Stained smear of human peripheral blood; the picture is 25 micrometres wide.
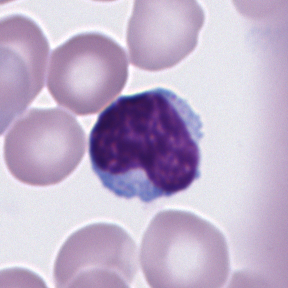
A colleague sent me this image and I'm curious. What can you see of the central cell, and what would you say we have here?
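Size first: the cell is about 10 micrometres across. Nucleus next: it measures about 10 by 8 micrometres, fills about 70% of the cell's area, and has a shallow notch in its lower edge. Its chromatin is dark purple and coarsely clumped, with paler streaks between the clumps. Then the cytoplasm: it is pale blue, widest at the lower left below the nuclear notch, and only a thin rim elsewhere. Last, the name: typical lymphocyte.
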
